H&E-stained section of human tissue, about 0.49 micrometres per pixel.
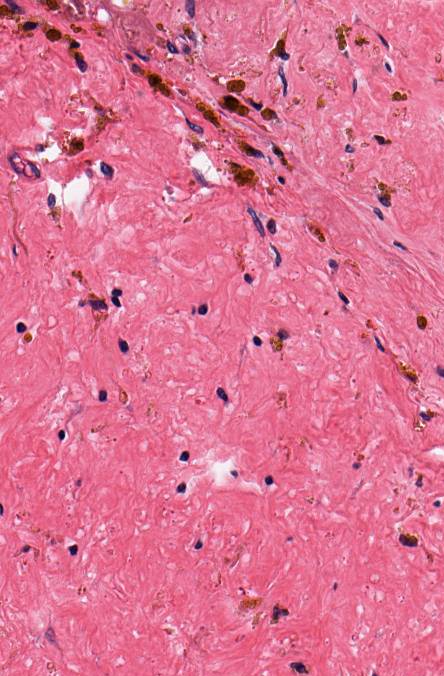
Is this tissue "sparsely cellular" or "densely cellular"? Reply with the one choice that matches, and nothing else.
Sparsely cellular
